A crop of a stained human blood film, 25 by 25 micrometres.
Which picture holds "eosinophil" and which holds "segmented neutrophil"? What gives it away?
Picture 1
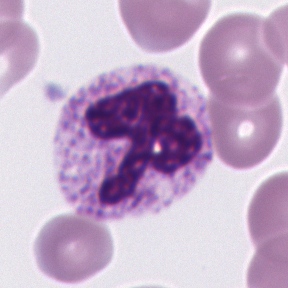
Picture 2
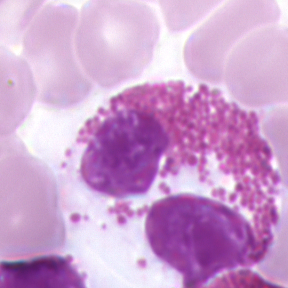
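In picture 1 the segmented neutrophil, in picture 2 the eosinophil. On granules, the segmented neutrophil has fine violet ones scattered throughout its cytoplasm, while the eosinophil's are coarse, round, fairly even in size and reddish-pink, paler than its nucleus.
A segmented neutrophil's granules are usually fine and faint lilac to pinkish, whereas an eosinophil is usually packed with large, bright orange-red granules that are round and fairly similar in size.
The eosinophil's granules are packed most densely in the upper right part of the cell. On cytoplasm, the segmented neutrophil's is plentiful and pale pink, with no vacuoles, and the eosinophil's is pale and nearly colourless between the granules.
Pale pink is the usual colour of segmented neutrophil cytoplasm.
On the nucleus, the eosinophil shows two lobes, both staining deep purple with dense chromatin, while the segmented neutrophil has dark purple, coarsely clumped chromatin and no visible nucleoli.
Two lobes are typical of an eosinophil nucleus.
On the outline, the segmented neutrophil is round with a smooth edge and about 14 micrometres across, whereas the eosinophil has no sharp edge at its lower left, where loose granules lie scattered beyond it.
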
